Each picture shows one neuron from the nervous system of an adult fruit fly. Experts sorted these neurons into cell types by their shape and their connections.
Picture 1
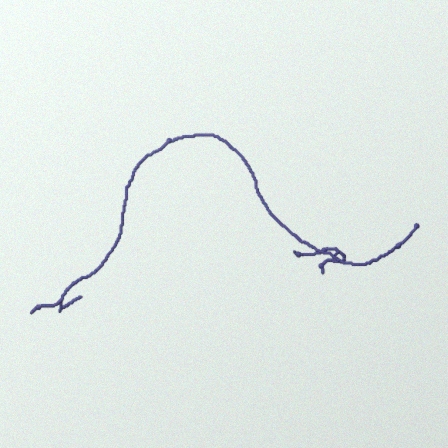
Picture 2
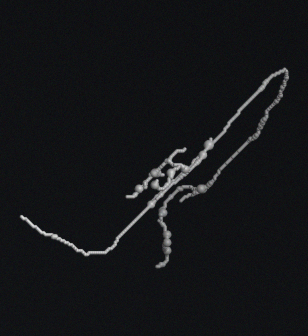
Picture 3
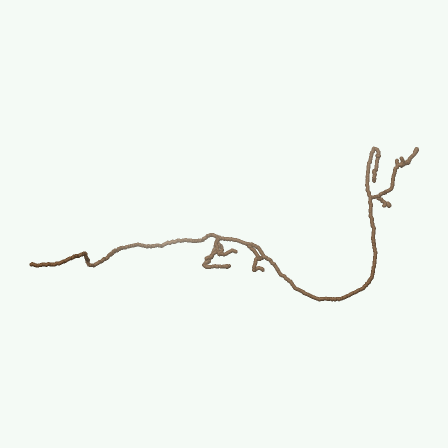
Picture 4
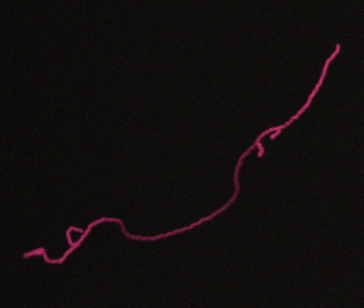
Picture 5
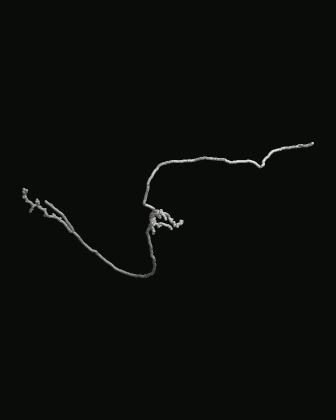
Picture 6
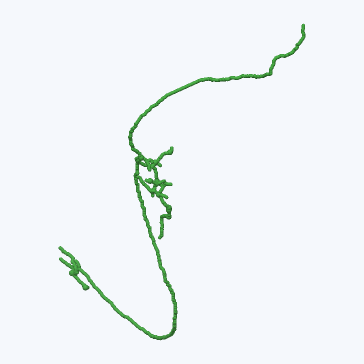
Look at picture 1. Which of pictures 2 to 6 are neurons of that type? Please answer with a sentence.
Picture 4 is of the same cell type.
